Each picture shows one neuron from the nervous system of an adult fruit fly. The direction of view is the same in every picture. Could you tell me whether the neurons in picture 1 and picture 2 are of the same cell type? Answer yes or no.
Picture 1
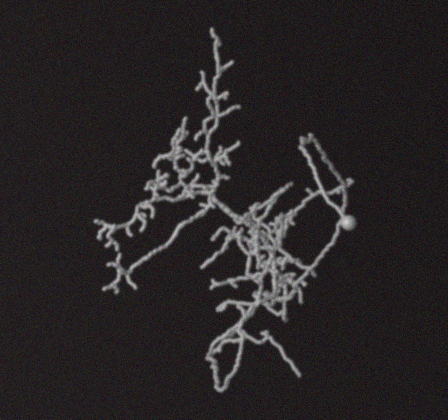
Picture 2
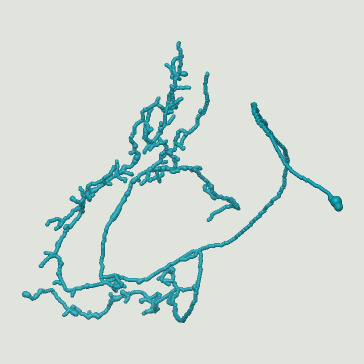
no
